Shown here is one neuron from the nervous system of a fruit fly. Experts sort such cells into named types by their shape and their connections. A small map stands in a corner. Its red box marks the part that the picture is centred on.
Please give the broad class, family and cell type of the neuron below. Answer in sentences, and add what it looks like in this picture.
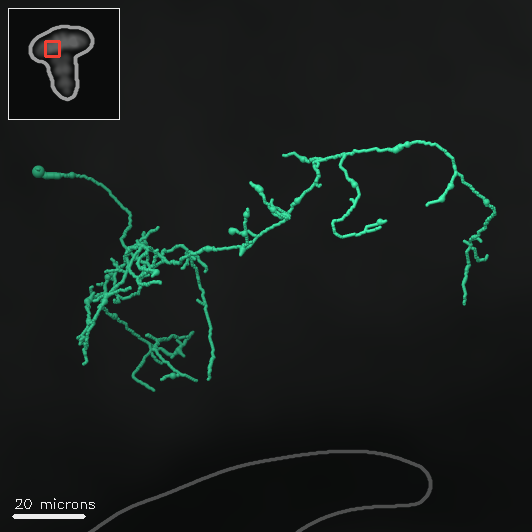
Its broad class is central-brain intrinsic neuron. The family is hemilineage LHa2. Its cell type is LHAV2e4_b. By the scale bar it is about 130 microns wide in this view. Dozens of branch ends can be seen.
